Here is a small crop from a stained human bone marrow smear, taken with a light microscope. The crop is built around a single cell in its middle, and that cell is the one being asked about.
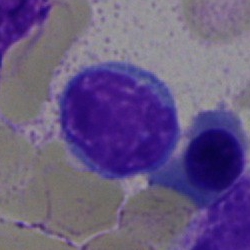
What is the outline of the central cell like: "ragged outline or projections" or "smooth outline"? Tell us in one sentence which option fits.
What bounds the cell is a smooth, even outline.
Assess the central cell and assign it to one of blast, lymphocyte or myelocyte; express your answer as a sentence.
What sits at the centre of this crop is a lymphocyte.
